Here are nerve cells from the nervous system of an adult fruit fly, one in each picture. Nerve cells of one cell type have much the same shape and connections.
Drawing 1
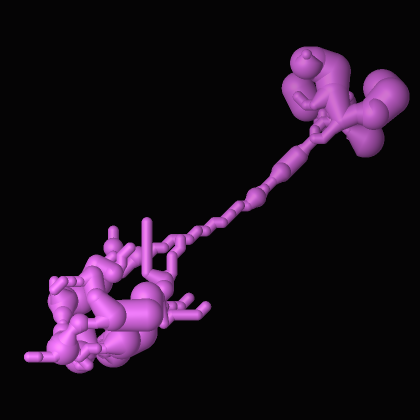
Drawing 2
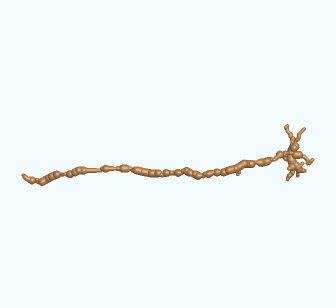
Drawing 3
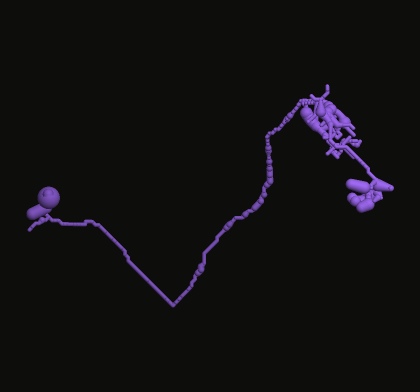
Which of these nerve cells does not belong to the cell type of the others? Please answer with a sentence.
Drawing 2 shows a nerve cell of another cell type.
